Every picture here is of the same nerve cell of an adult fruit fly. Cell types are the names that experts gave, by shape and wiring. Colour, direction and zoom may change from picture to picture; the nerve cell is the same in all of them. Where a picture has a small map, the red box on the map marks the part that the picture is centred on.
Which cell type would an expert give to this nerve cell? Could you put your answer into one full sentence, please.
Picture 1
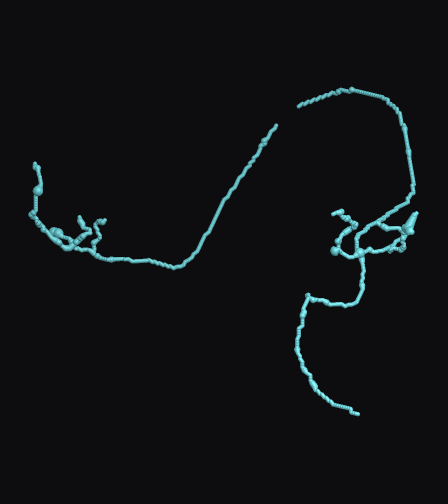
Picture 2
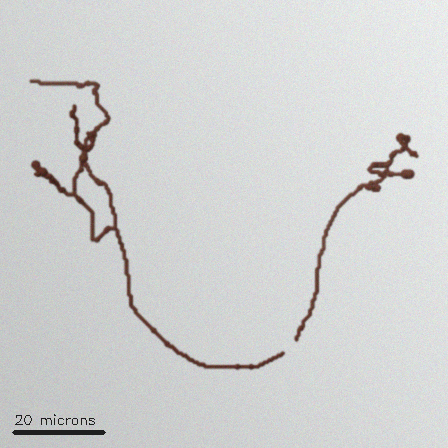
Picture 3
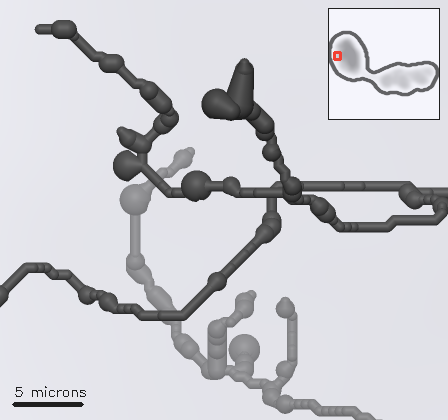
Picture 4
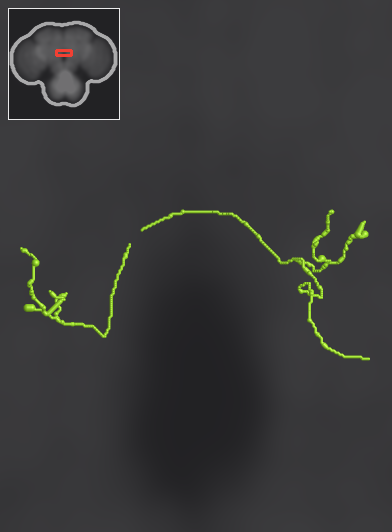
To the cell type ORN_VM5d belongs this nerve cell.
